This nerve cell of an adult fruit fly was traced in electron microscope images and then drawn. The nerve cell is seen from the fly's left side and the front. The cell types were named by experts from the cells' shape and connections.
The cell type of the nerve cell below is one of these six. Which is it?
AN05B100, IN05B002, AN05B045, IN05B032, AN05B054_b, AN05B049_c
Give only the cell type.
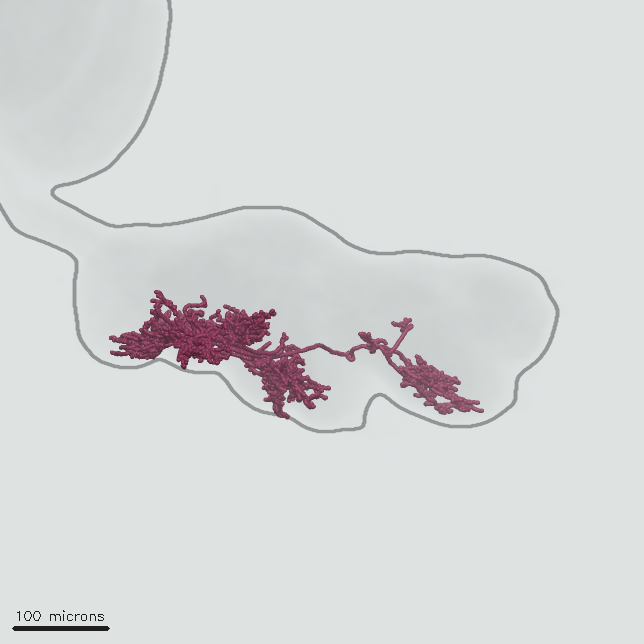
IN05B002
